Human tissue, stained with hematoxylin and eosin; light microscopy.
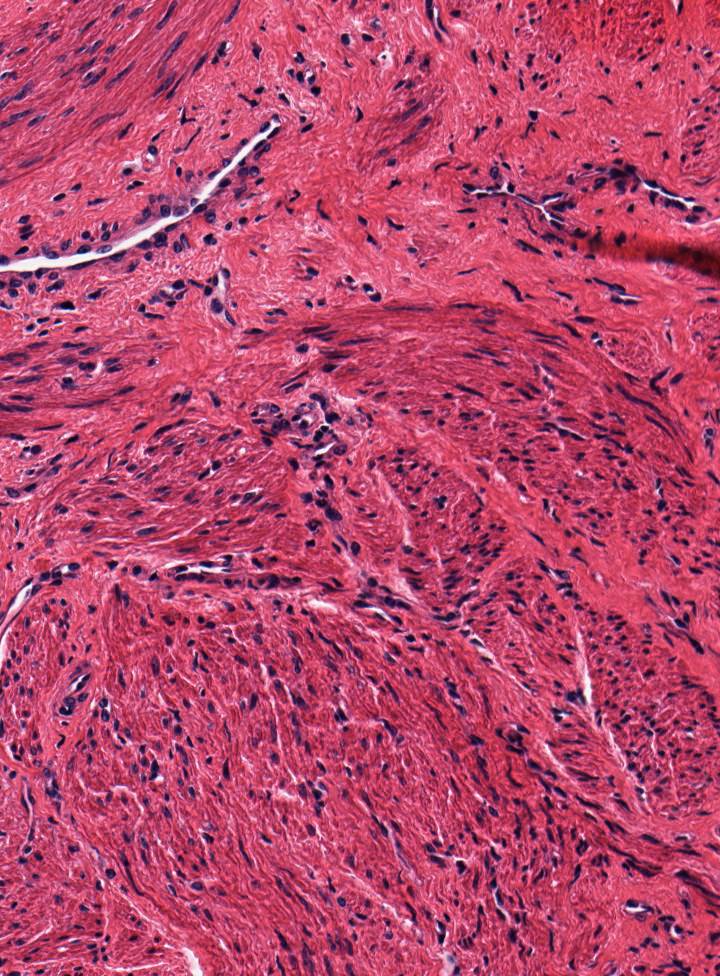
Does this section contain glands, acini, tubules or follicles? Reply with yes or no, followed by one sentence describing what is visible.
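No. No epithelium, glands or fat cells are present in the field.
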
